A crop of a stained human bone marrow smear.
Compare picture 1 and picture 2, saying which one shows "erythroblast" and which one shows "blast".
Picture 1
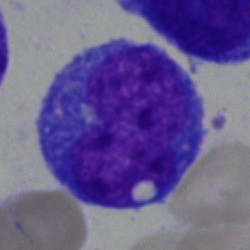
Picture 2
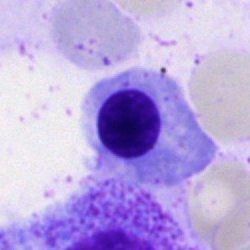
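Picture 1: blast. Picture 2: erythroblast. Outline: blast round; erythroblast irregular, with a broad bulge at the lower right. Nucleus: blast notched on the left where cytoplasm cuts in; erythroblast off-centre toward the left. Chromatin: blast finely textured, not coarsely clumped; erythroblast dense, dark purple, nearly uniform.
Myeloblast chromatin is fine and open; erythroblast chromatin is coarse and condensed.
Nucleolus: none seen in the erythroblast.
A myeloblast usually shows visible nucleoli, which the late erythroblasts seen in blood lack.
Cytoplasm: blast deep blue, rim widest on the left; erythroblast pale greyish blue, broader to the right of the nucleus than to the left.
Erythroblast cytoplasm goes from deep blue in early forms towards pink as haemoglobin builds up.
Vacuole: blast has one, round and clear, at the lower edge of the nucleus.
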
